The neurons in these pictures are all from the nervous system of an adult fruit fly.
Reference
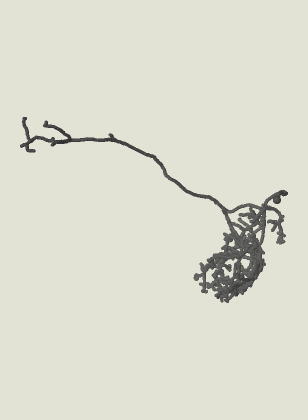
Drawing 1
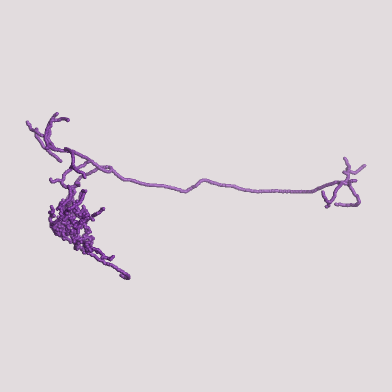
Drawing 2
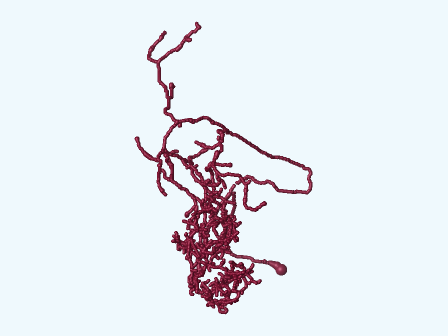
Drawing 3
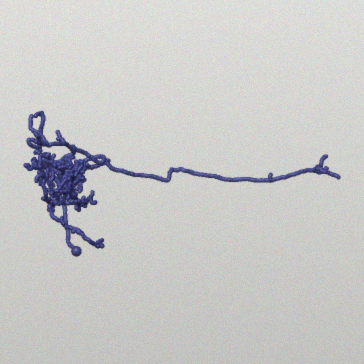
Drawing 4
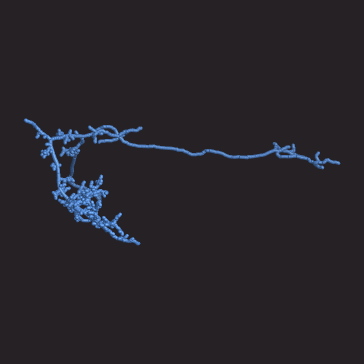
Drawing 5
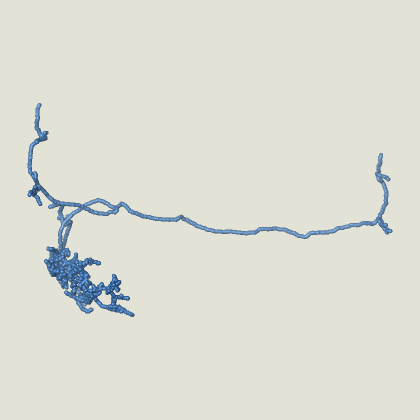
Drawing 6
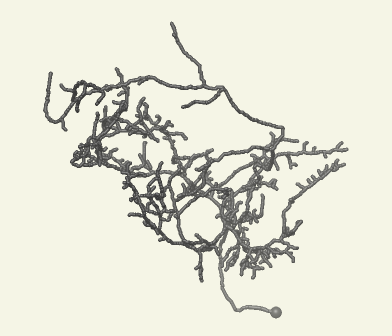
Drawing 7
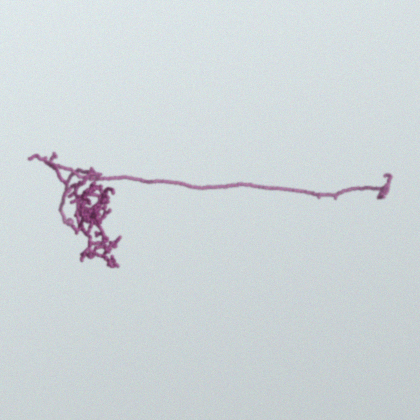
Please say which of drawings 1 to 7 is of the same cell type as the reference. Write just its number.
3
